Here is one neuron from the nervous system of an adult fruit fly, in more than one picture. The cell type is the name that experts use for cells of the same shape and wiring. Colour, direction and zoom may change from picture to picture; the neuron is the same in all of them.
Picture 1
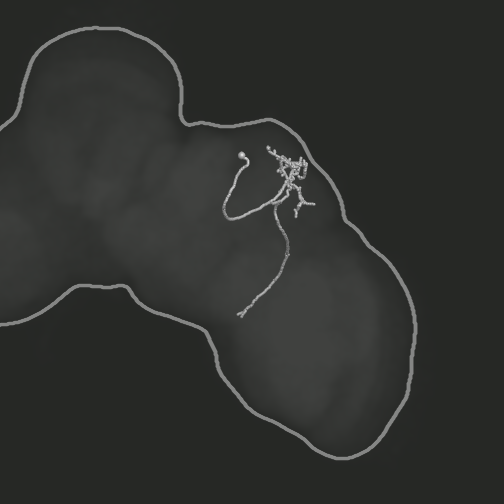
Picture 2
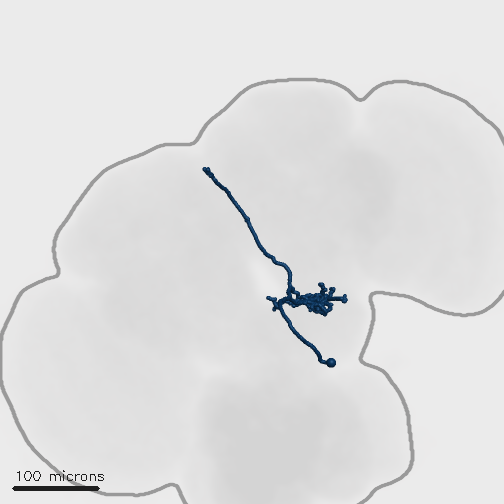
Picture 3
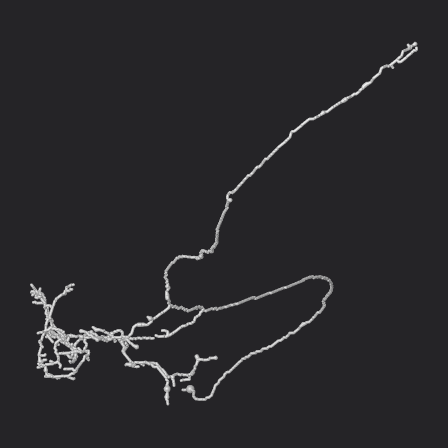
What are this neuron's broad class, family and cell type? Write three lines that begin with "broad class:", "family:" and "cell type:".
broad class: central-brain intrinsic neuron
family: hemilineage LB5
cell type: PRW005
